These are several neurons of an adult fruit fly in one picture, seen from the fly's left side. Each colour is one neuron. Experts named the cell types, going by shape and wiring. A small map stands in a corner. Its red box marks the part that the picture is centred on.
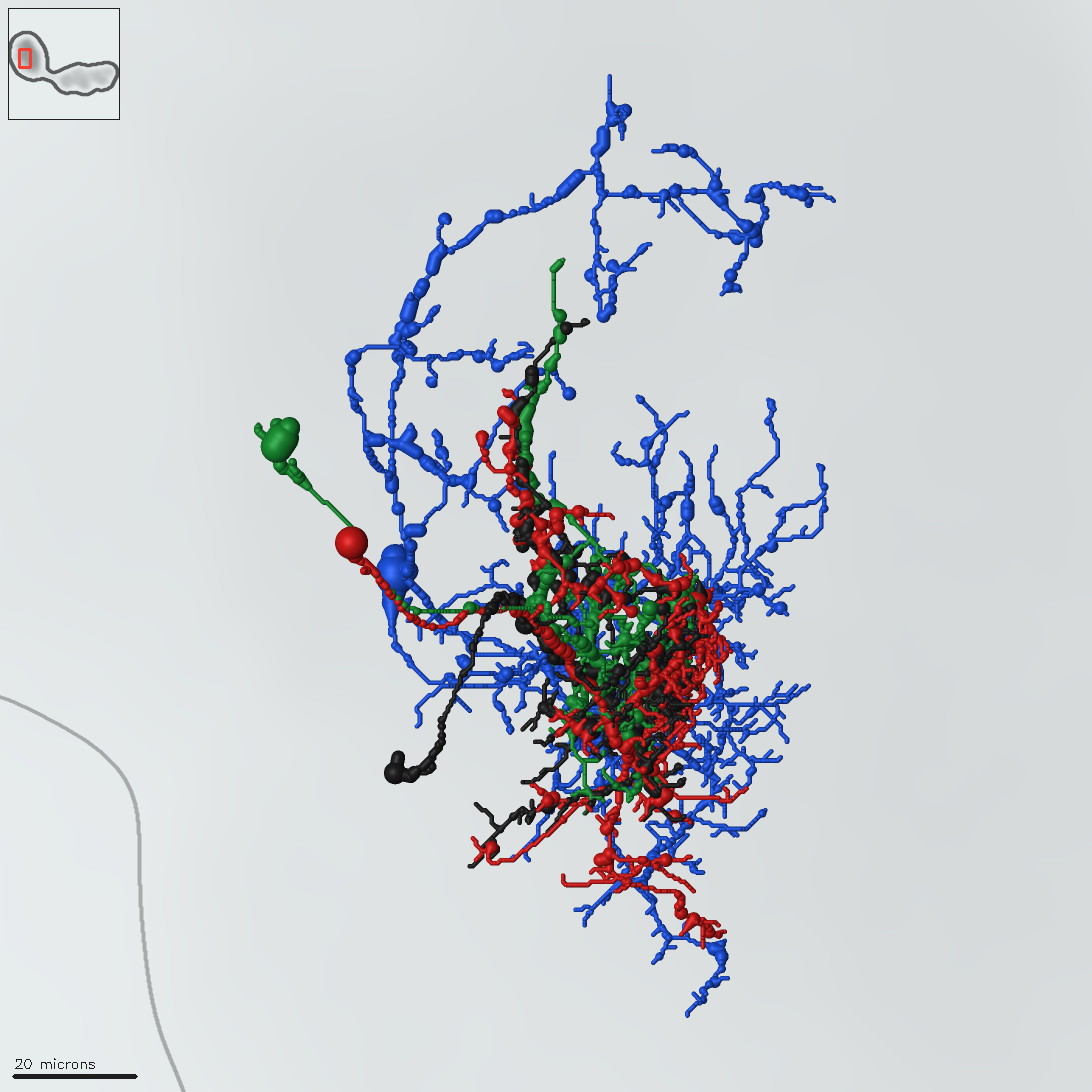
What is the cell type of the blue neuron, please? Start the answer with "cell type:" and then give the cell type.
cell type: WED061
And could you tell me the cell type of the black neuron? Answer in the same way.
cell type: WED065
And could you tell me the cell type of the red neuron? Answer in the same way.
cell type: CB1206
